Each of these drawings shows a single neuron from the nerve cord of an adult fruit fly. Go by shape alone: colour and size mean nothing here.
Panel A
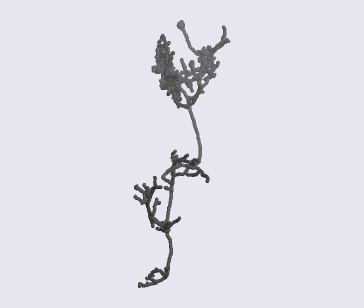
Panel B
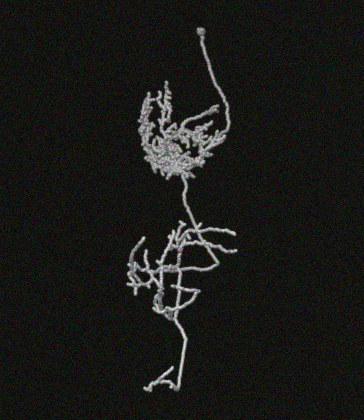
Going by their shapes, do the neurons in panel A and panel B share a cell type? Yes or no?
yes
